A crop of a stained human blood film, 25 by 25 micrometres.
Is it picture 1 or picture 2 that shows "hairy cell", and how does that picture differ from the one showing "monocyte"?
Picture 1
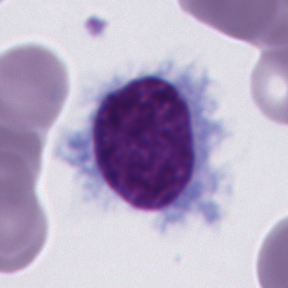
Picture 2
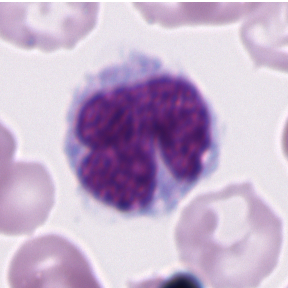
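The hairy cell is in picture 1, and picture 2 shows a monocyte. Their margins differ most plainly: the hairy cell's cytoplasm is fringed all round with fine hair-like projections, whereas the monocyte's outline is roughly round.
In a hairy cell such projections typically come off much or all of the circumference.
In the hairy cell the chromatin is dark purple and fairly dense throughout; the monocyte's nucleus, about 12 micrometres across in a cell about 14 micrometres across, has a deep cleft running in from its lower edge and fills about 70% of the cell's area. In colour the two cytoplasms are alike, pale greyish-blue in the hairy cell and pale bluish-grey in the monocyte.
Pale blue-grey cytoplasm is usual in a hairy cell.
The hairy cell's cytoplasm shows no visible granules and no vacuoles, and the monocyte's shows no distinct coarse granules.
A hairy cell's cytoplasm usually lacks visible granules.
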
